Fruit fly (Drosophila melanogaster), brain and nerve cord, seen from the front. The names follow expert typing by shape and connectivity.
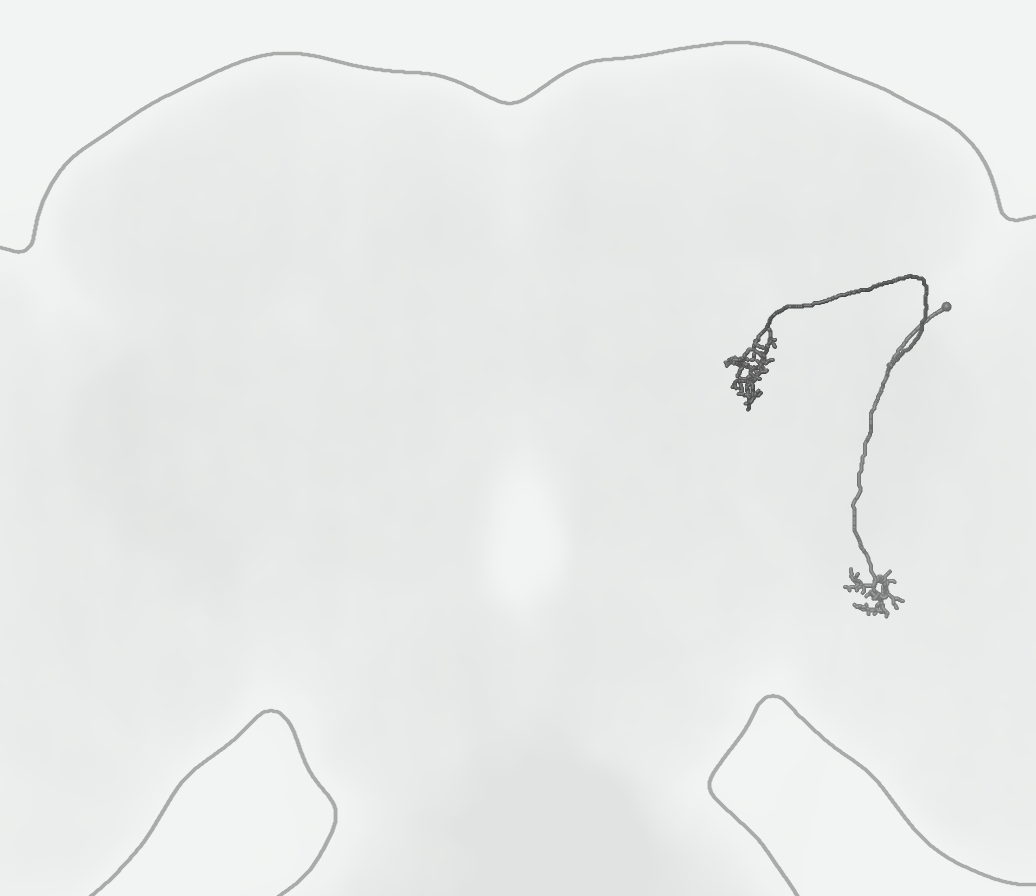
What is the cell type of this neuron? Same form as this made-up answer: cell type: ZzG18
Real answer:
cell type: LC9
